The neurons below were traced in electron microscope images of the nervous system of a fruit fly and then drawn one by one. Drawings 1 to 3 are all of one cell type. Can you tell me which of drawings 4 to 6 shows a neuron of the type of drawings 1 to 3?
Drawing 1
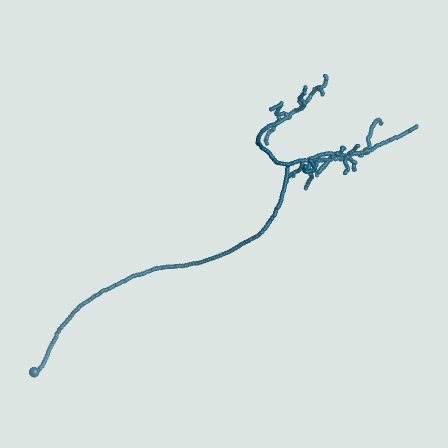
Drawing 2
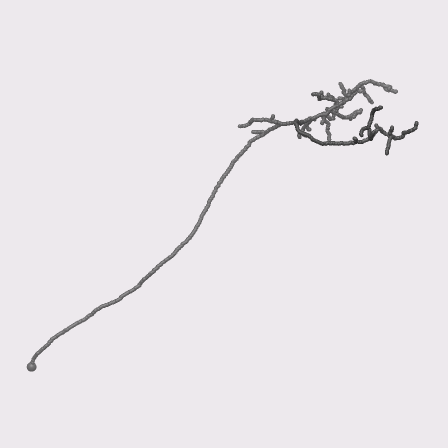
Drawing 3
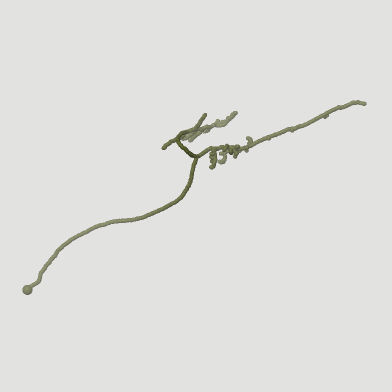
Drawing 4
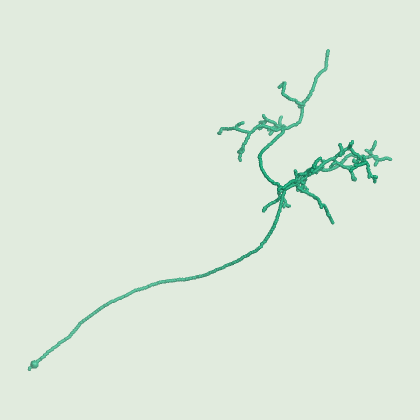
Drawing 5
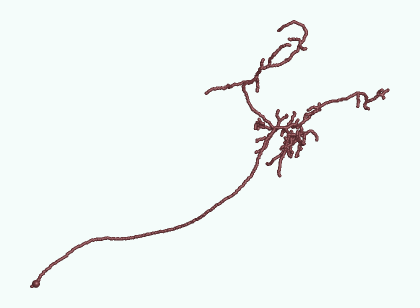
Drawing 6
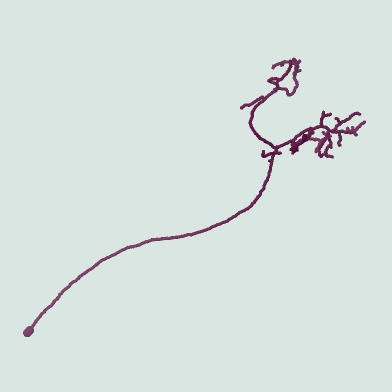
6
